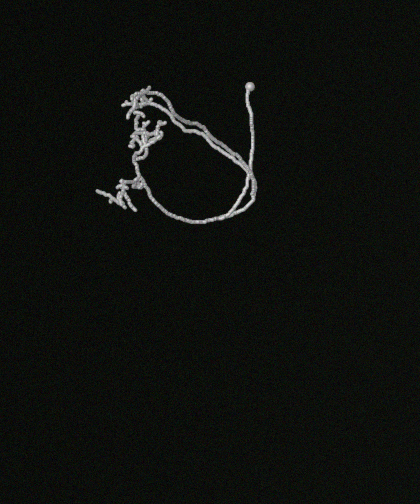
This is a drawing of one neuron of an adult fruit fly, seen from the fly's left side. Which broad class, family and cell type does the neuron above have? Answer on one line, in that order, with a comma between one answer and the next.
central-brain intrinsic neuron, hemilineage DM1_antero_dorsal, CRE099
